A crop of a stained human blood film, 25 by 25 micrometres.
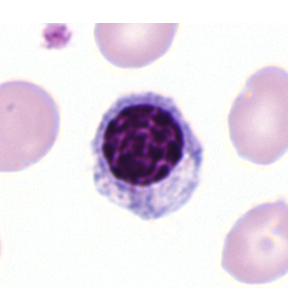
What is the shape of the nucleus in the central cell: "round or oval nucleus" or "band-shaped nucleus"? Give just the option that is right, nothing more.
Round or oval nucleus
